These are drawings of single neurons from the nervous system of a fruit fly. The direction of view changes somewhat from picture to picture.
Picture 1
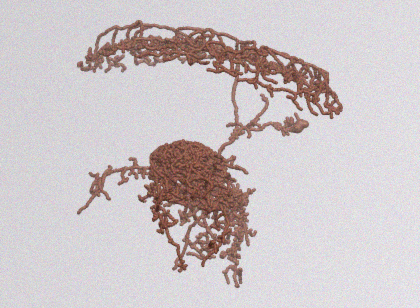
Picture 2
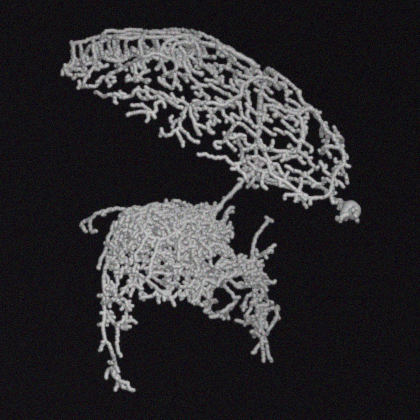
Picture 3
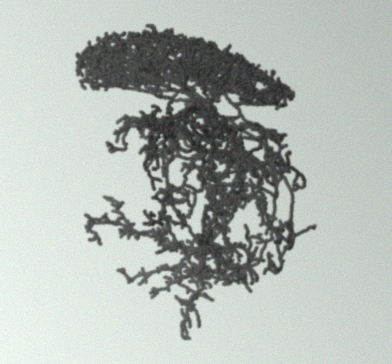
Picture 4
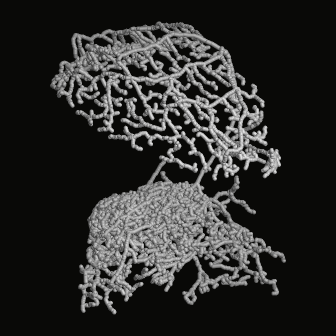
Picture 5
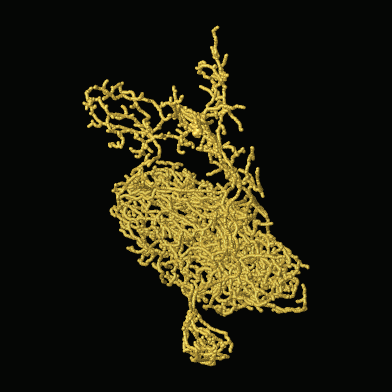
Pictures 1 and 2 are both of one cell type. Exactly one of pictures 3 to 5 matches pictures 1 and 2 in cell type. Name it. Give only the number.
4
